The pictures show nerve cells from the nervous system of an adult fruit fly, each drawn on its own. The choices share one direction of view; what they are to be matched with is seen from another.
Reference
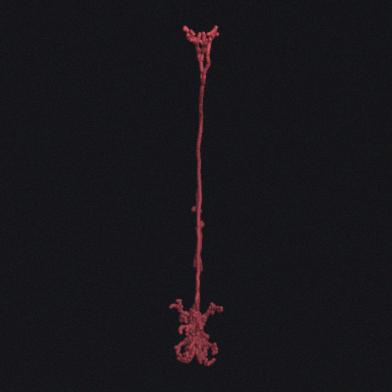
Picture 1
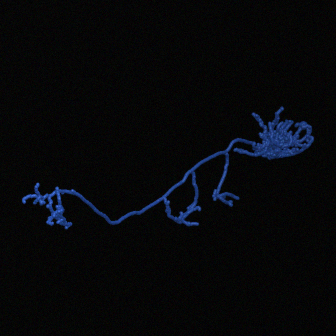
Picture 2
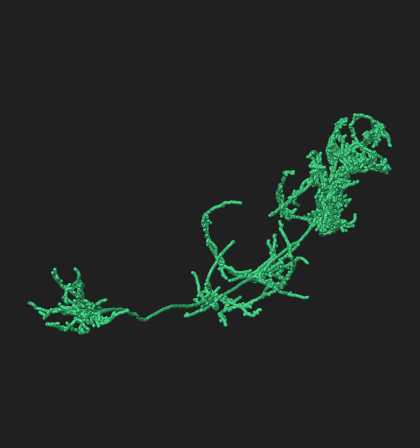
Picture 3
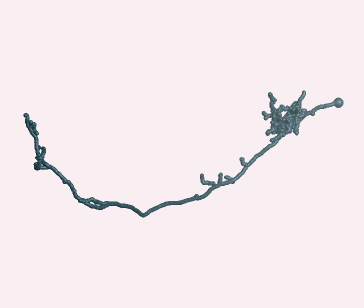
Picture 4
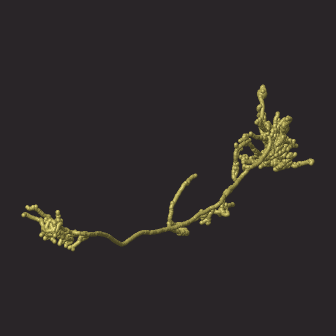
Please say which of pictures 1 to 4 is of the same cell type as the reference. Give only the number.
1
